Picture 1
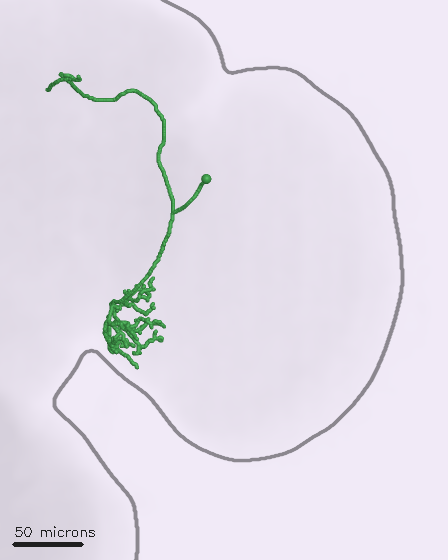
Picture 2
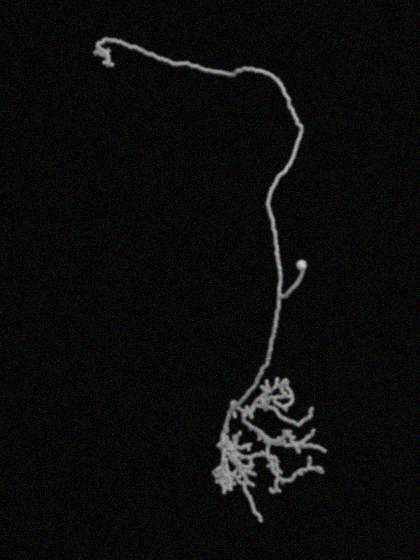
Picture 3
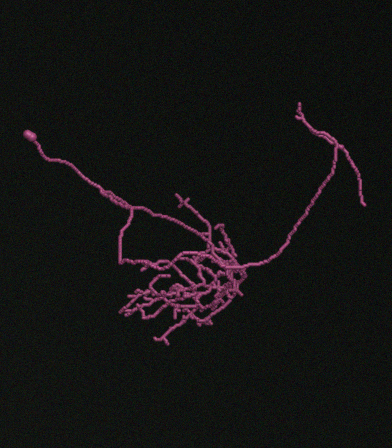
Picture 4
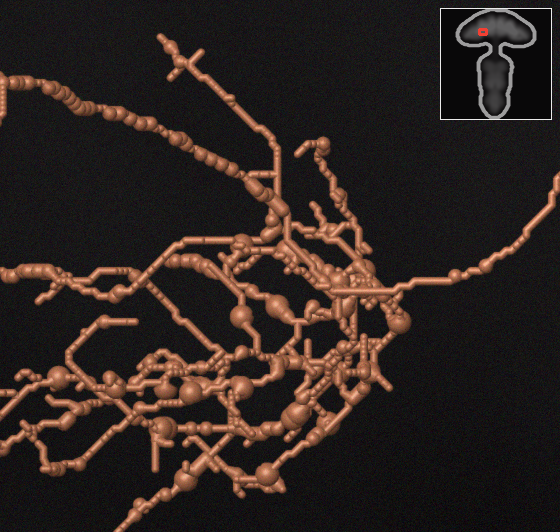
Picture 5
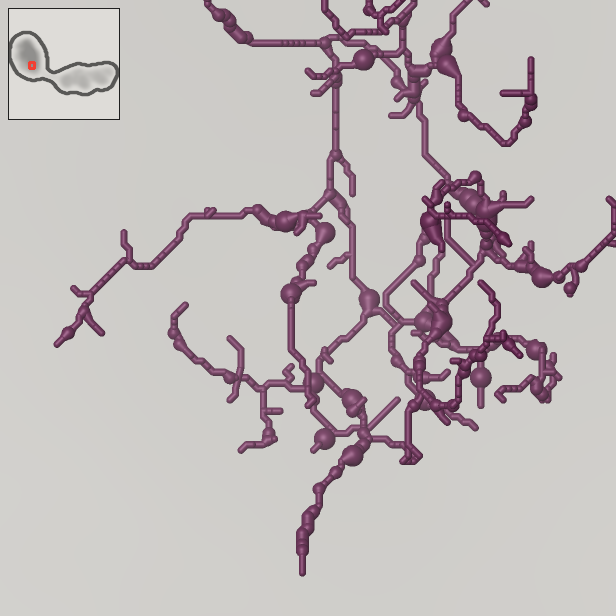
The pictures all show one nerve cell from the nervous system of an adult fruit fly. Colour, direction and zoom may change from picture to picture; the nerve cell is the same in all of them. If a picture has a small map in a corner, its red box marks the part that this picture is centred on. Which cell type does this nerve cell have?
LC28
